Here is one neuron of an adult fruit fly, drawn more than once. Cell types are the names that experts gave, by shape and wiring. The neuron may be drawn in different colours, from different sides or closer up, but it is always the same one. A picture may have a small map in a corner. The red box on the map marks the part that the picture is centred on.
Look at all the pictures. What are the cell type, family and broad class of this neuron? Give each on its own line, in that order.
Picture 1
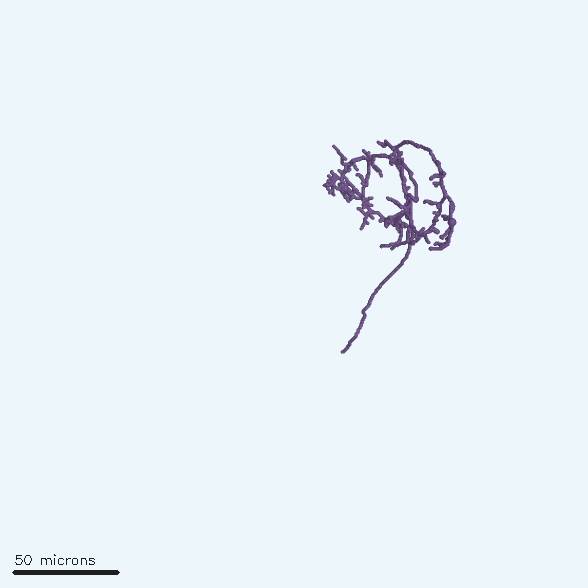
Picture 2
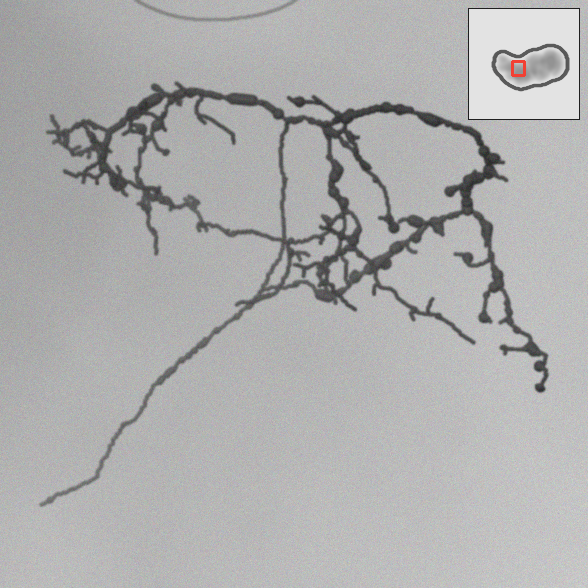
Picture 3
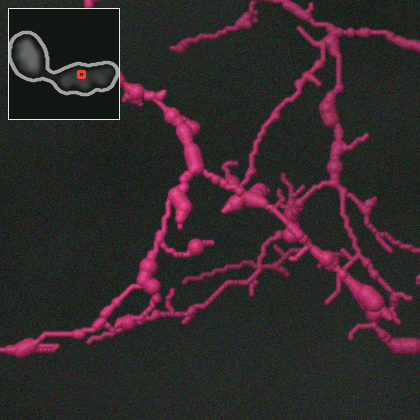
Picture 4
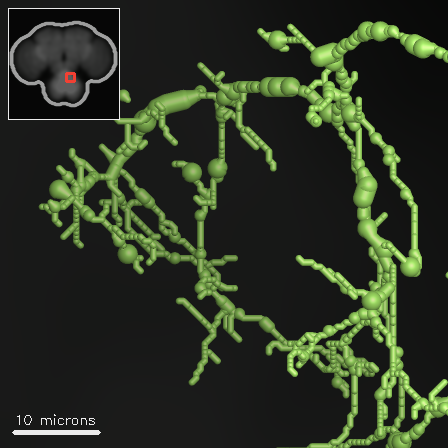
IN03B070
hemilineage 03B
nerve-cord intrinsic neuron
